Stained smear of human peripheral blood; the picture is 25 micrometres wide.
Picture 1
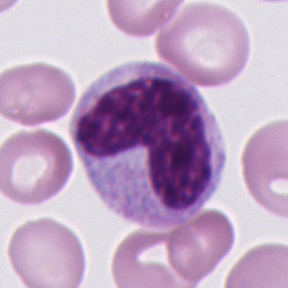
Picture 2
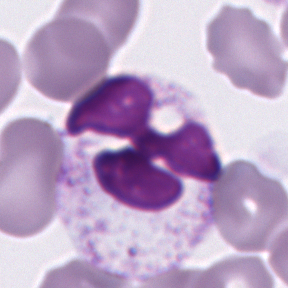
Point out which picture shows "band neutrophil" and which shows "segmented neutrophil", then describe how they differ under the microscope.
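Picture 1 holds the band neutrophil, and picture 2 the segmented neutrophil. The nucleus is where they part company. In the band neutrophil it is bent, with its hollow facing the lower left; in the segmented neutrophil it is divided into three distinct lobes.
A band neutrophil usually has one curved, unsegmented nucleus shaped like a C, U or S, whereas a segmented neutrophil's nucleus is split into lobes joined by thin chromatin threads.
Chromatin is dark purple in both: mottled and clumped in the band neutrophil, dense throughout the lobes of the segmented neutrophil, where no nucleoli are visible.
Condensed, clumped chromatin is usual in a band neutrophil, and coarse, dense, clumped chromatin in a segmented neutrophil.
The granules look much alike: many fine, dust-like lilac granules in the band neutrophil, and fine, small lilac granules scattered through the plentiful, very pale pinkish-lilac cytoplasm of the segmented neutrophil. The band neutrophil has a round, smooth outline and no vacuoles in its cytoplasm. Red cells lie around it without overlapping it; in the second picture, a red cell with a scalloped, spiky edge lies at the upper right.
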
